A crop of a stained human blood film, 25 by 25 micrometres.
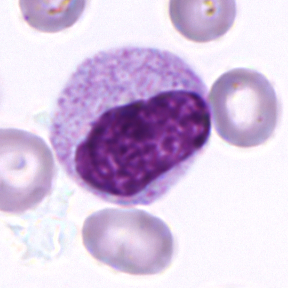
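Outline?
Round, smooth edge.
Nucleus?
Single oval mass, no lobes, off-centre toward the lower right.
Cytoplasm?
Wide rim, pale lilac, mostly above and left of the nucleus.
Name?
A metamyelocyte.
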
